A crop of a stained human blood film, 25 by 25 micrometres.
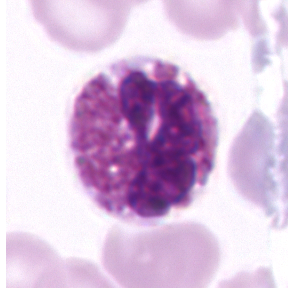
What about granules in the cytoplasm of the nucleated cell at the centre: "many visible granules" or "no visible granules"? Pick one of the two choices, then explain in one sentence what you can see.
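Many visible granules. The cytoplasm is packed with coarse purple granules.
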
